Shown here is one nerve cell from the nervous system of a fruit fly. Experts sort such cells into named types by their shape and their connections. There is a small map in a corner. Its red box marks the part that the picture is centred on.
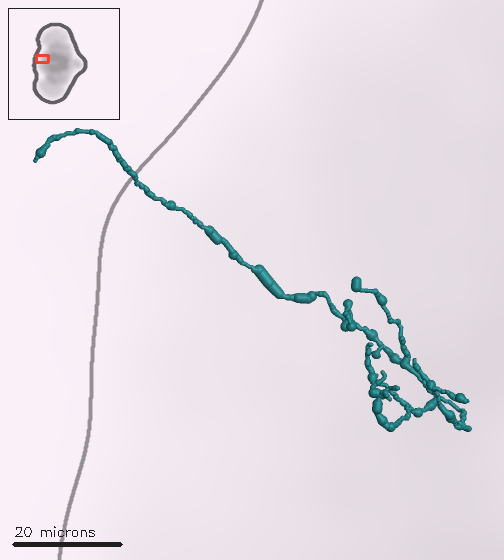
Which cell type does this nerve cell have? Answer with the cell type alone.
ENS4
